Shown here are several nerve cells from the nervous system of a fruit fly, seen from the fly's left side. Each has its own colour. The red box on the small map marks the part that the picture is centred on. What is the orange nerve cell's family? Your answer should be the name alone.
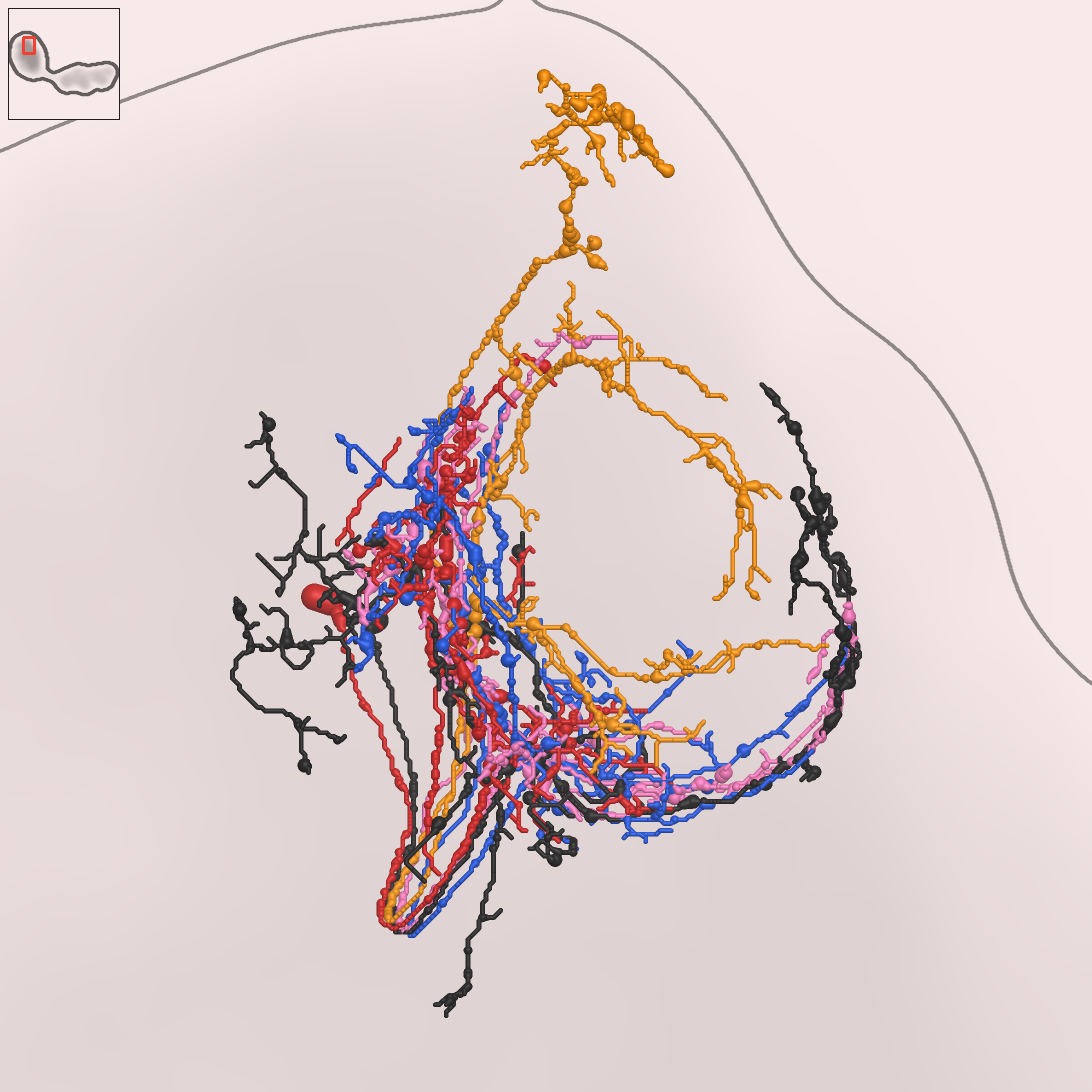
hemilineage LHl1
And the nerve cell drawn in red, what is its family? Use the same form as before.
hemilineage VLPl4_dorsal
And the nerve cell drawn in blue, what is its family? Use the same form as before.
hemilineage LHl4_dorsal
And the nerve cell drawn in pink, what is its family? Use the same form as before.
hemilineage LHl4_dorsal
